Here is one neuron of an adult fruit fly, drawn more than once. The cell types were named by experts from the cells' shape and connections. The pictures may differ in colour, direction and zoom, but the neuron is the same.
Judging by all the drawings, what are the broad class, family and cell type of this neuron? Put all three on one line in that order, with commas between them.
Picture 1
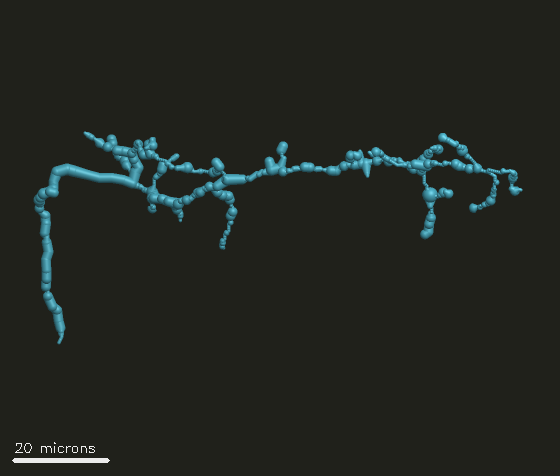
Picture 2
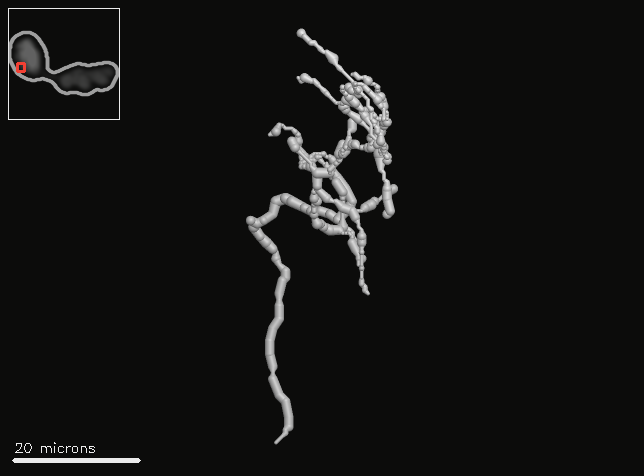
sensory neuron entering the brain, class mechanosensory, aPhM3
